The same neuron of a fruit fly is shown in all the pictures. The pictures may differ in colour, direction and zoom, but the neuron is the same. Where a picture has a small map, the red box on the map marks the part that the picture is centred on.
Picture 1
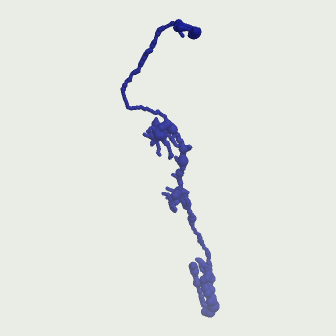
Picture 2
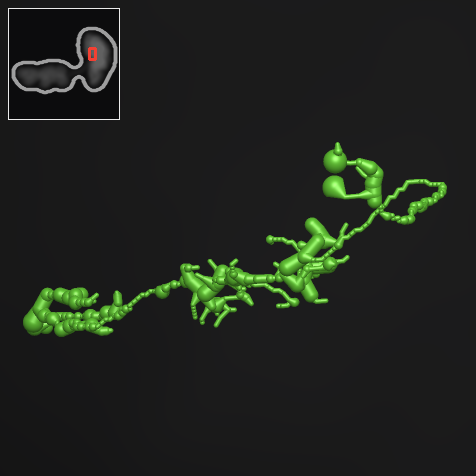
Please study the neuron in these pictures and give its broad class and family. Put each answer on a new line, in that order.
optic-lobe intrinsic neuron
Mi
